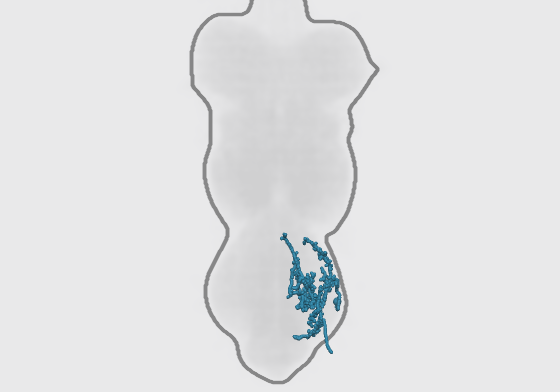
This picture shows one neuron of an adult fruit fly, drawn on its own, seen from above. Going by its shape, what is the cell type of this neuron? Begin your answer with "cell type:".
cell type: MNhl01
